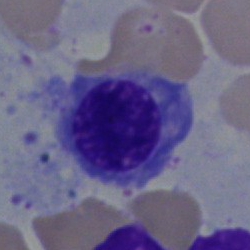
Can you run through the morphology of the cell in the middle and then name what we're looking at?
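Outline first: roughly round, with a slightly uneven edge. Next, the nucleus sits off-centre, leaving a wider band of cytoplasm on the right. Its chromatin is dark purple and coarsely clumped. Finally, the cytoplasm is blue. The cell is an erythroblast.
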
